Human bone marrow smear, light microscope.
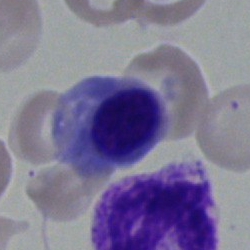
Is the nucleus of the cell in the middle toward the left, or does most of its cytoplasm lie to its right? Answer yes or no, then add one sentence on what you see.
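No. The nucleus sits off-centre, toward the right side of the cell.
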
